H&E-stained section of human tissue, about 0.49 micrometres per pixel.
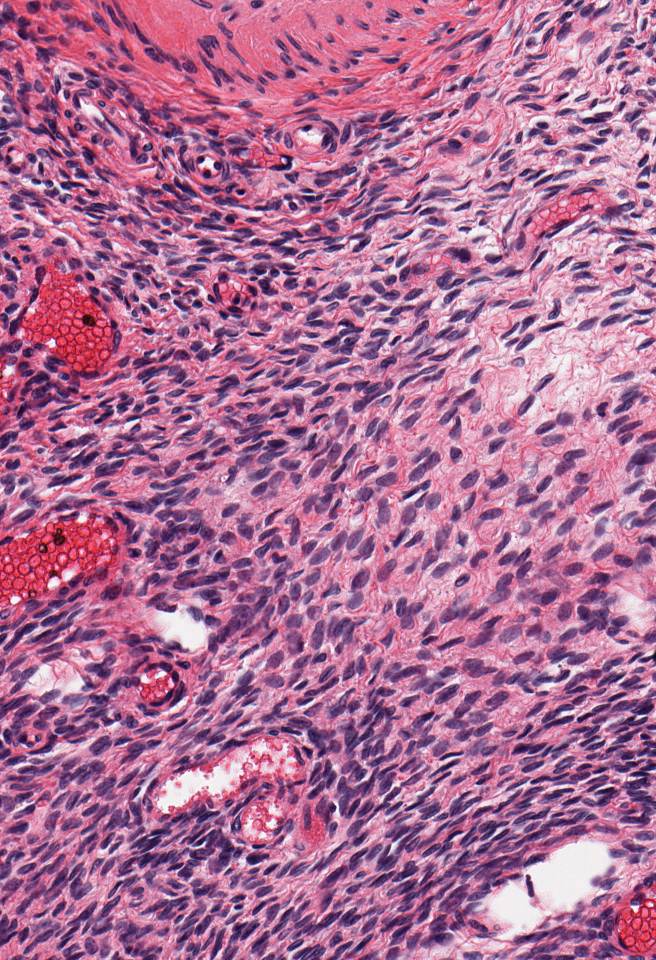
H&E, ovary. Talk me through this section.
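Mostly, densely packed spindle cells run in short, interlacing fascicles. Dark nuclei, oval to elongated, sit in scant, poorly defined pink cytoplasm. Many small vessels appear, several at the left edge distended with red blood cells. Notice, near the top, spindle cells wrapped concentrically around small vessels.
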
